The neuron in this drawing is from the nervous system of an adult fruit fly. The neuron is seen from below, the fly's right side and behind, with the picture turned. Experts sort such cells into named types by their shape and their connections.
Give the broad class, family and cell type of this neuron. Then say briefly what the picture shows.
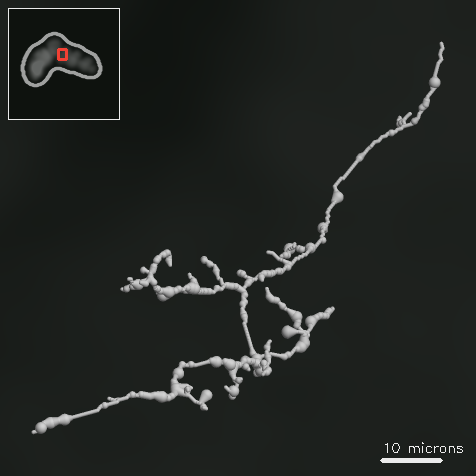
This is a sensory neuron entering the nerve cord. The name of its family is class gustatory. The cell type is LgLG8. No cell body is drawn. From left to right in the picture it spans about 70 microns.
